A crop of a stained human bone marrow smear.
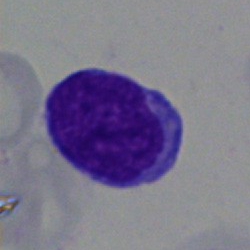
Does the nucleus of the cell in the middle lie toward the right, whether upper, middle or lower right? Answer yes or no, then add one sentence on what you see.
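No. The cytoplasm is a thin blue crescent on the right side of the cell.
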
